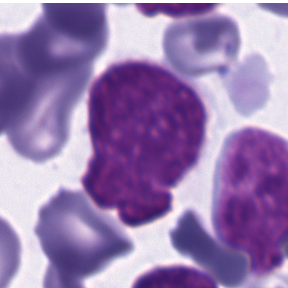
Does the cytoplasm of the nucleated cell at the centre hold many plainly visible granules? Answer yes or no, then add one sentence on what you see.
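No. No distinct granules are seen in the cell.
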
